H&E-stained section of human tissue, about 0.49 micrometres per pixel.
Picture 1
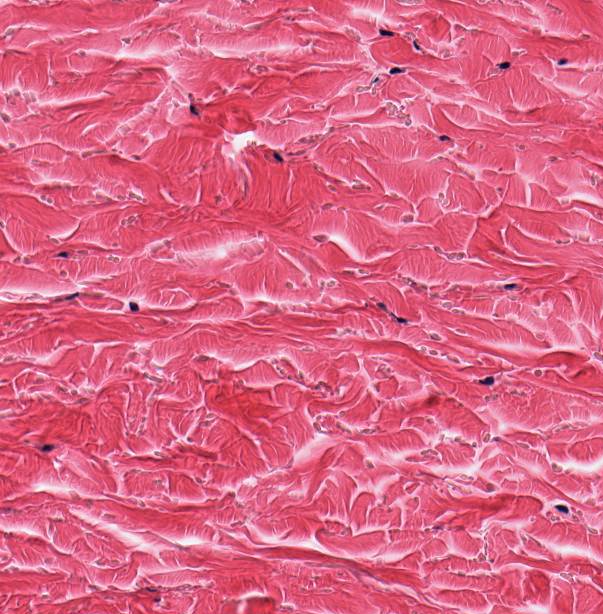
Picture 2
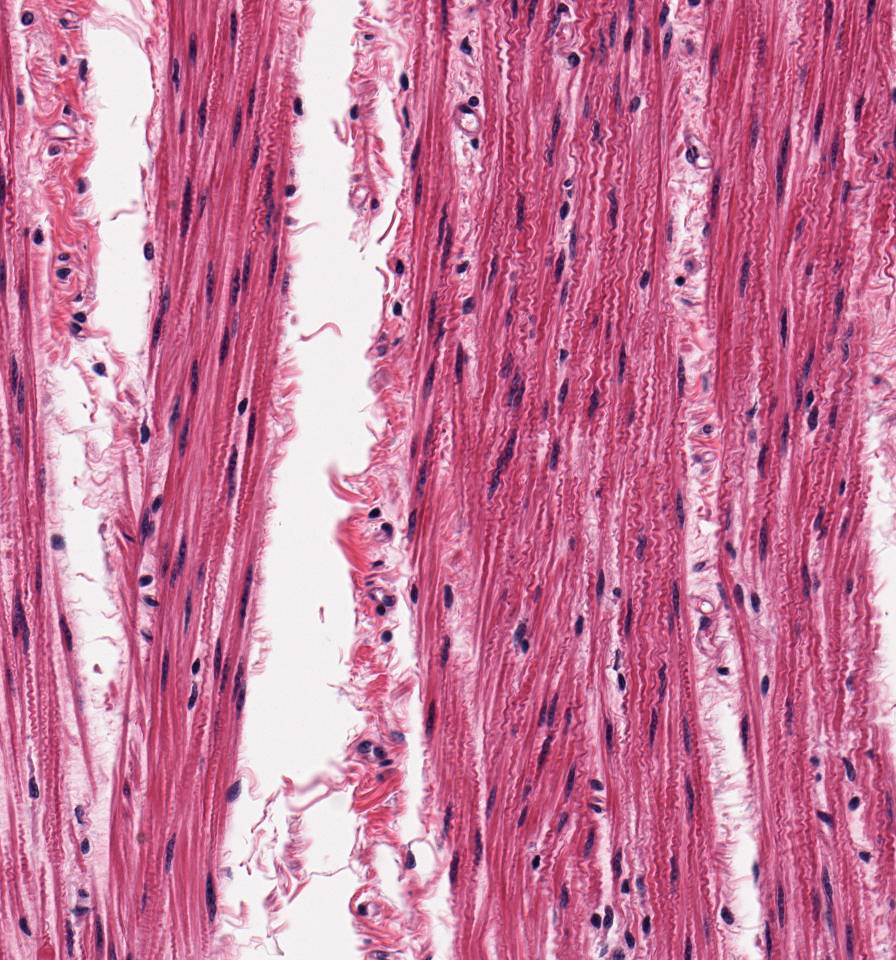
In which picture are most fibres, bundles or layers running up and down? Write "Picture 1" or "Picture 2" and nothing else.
Picture 2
